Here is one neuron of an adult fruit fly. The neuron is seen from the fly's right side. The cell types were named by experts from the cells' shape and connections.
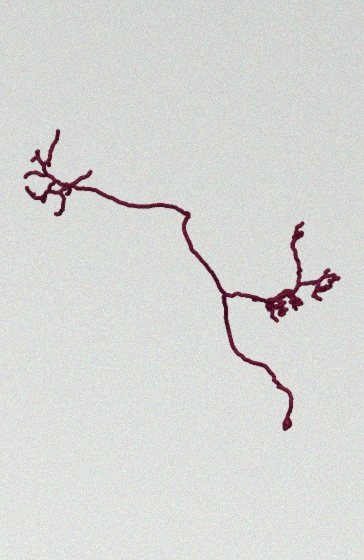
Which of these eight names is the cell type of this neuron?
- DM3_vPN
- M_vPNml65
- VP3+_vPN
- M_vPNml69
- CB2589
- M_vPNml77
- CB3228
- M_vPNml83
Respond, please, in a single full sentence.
As a matter of cell type, the neuron is M_vPNml77.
